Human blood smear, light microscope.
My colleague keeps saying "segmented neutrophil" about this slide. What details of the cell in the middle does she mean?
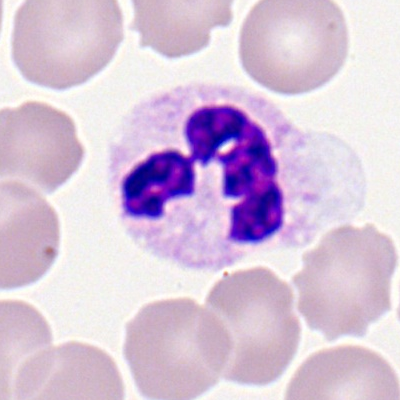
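Of the features in this segmented neutrophil, the pinkish tone of its cytoplasm goes with the name.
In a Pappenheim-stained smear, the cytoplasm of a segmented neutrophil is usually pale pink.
Here the cytoplasm is plentiful and pale pinkish-lilac. It holds fine, faint pinkish-violet granules. The chromatin is dark purple and coarsely clumped. The outline is roughly oval, with a pale, granule-poor bulge on the right side.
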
